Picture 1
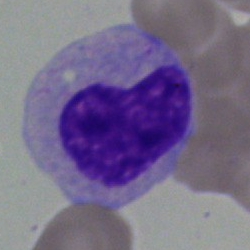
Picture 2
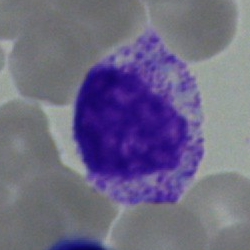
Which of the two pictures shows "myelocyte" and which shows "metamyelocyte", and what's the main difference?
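The metamyelocyte is in picture 1 and the myelocyte is in picture 2. The metamyelocyte has a round, smooth outline, whereas the myelocyte is roughly oval and taller than it is wide. In the metamyelocyte the nucleus sits toward the right side and has a notch in its upper edge that gives it a heart-like shape, while in the myelocyte the nucleus sits toward the left side.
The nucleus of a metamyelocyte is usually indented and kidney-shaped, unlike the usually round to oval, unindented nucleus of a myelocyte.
In both cells the chromatin stains dark to deep purple with a mottled texture, and in the metamyelocyte it shows paler patches. One small clear vacuole lies in the upper left part of the metamyelocyte's cytoplasm. The myelocyte's rim of cytoplasm is widest on the upper right, and between its granules the cytoplasm is pale. Red cells press against the myelocyte on several sides.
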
